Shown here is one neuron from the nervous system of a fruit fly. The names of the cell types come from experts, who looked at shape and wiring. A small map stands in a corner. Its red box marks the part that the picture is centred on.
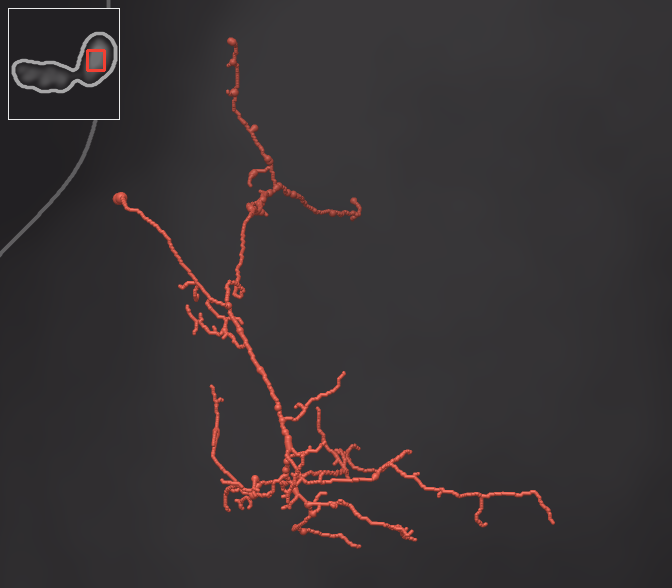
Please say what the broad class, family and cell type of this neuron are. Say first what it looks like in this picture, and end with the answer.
Dozens of branch ends can be seen. In this view it is about as wide as it is tall. It is a central-brain intrinsic neuron. The family is hemilineage DM4_ventral. The cell type is CB4228.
